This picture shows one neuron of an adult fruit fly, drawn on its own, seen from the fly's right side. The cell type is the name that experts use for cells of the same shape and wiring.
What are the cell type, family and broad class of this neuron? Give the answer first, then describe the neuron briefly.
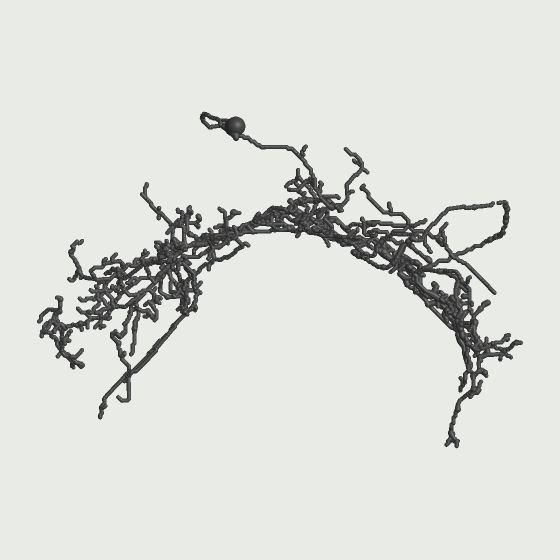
The cell type is LHPD5f1. The family is hemilineage SMPp&v1_posterior. Its broad class is central-brain intrinsic neuron. The cell body is at the top of the picture. As drawn here it is wider than it is tall.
